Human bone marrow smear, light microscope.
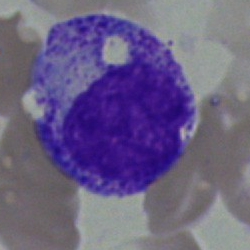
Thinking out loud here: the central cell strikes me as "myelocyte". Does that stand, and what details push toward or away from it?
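Start with the nucleus: its chromatin stains deep purple and looks dense, and you can't see any nucleolus in it.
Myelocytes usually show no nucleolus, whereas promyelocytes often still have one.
So that missing nucleolus goes with myelocyte and speaks against promyelocyte. Now the cytoplasm, which lies mostly on the upper left: its background is a pale blue-grey. At the top of the cell, right beside the nucleus, there is one clear, round, unstained hole in it. Pale, washed-out red cells surround the cell and lie behind its edges. Putting it together, myelocyte fits, and promyelocyte does not.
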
